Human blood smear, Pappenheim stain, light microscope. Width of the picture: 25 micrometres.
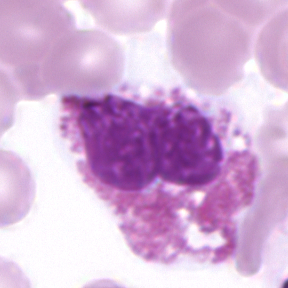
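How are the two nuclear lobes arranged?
They lie side by side across the upper part of the cell.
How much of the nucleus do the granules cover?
Little of it; the nucleus is left mostly uncovered.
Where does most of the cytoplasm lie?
Below the nucleus.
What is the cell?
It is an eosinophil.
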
